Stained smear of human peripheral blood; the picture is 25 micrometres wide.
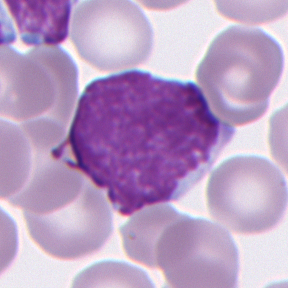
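Typical lymphocyte in a stained smear of peripheral blood. Its outline is irregular and somewhat angular, not smoothly round. The nucleus, about 13 micrometres across, has no lobes and takes up almost the entire cell. Only a narrow rim of pale blue-grey cytoplasm is visible, mostly along the right and lower right edge. From the left edge a thin pointed projection juts out.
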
